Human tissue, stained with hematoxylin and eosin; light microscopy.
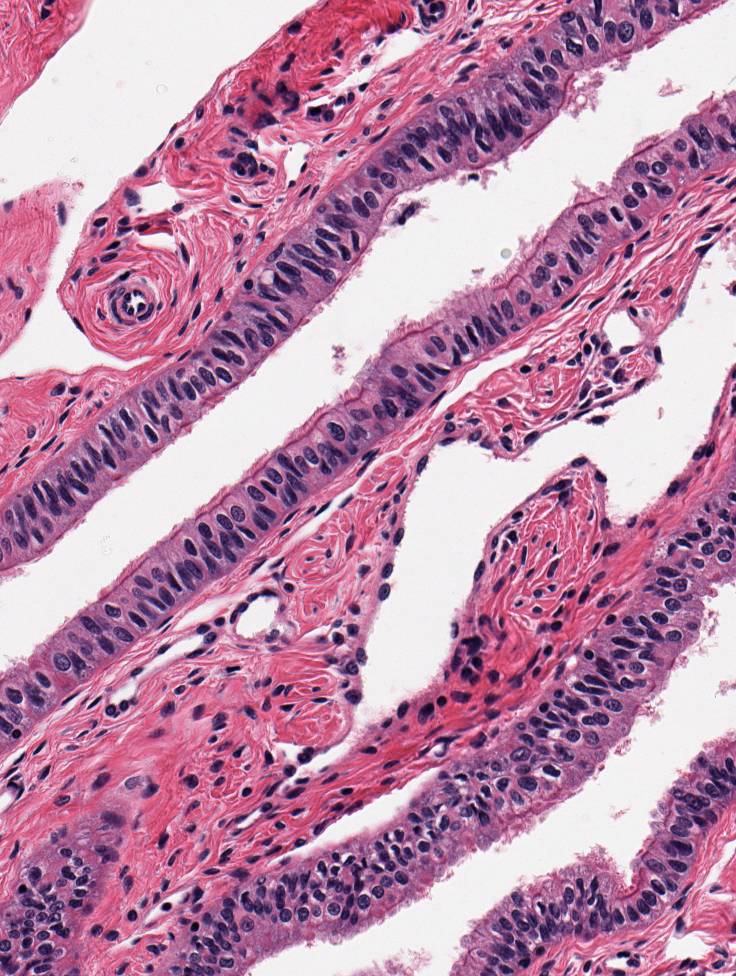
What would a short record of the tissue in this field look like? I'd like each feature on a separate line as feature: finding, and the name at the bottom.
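Frond covering: tall columnar epithelium, crowded nuclei at staggered heights
Epithelial nuclei: dark, oval to elongated, mostly perpendicular to the surface
Luminal edge: fine, fuzzy fringe along much of its length
Frond core, upper left: small vessel with a thick, concentrically layered wall
Name: fallopian tube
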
